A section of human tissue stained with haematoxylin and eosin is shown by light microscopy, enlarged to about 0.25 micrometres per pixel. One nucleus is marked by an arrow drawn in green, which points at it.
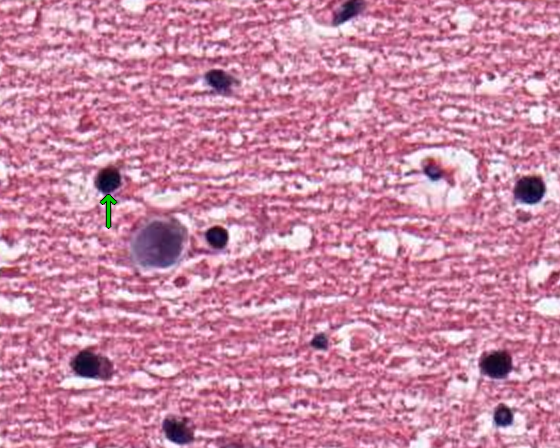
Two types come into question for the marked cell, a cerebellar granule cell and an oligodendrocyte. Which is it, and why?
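Oligodendrocyte. The nucleus is small and round with a smooth outline, about the same size as the other dark nuclei scattered through the field and far smaller than the large pale round body just below and to the right of it. The nucleus is stained very dark, nearly black, and evenly so, with no internal detail visible. It lies alone in a pink, finely fibrillar background whose fibres run roughly horizontally across the field.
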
